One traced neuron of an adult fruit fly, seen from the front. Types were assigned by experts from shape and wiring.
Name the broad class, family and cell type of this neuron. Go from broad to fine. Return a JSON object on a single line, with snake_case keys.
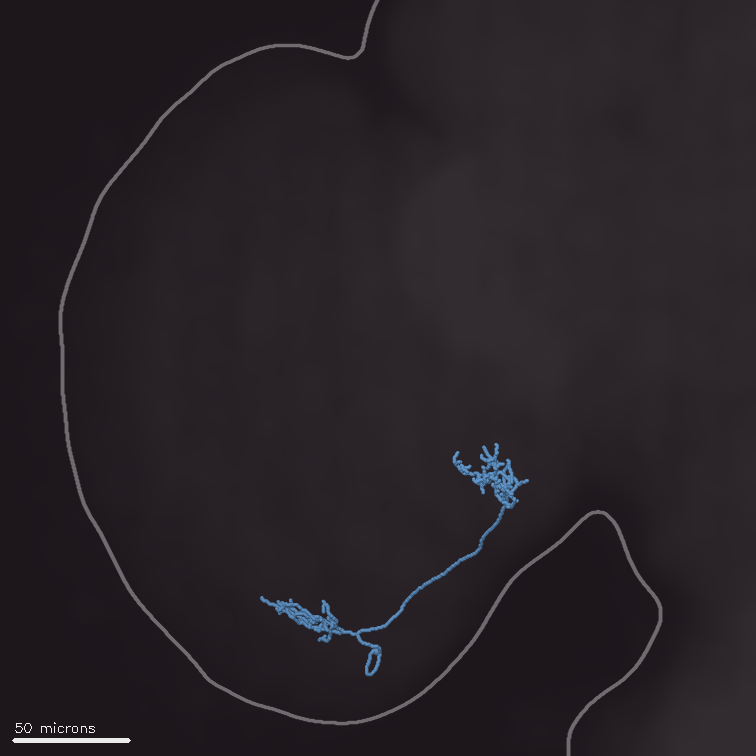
{"broad_class": "optic-lobe intrinsic neuron", "family": "Tm", "cell_type": "Tm30"}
